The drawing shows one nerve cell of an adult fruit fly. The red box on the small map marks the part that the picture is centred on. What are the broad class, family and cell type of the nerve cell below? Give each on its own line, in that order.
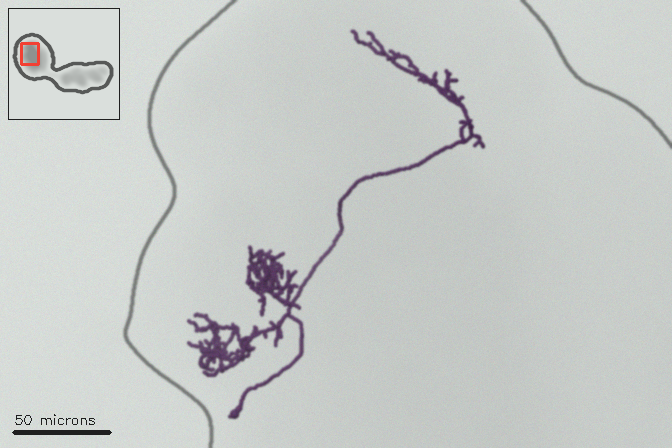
central-brain intrinsic neuron
hemilineage ALv1
M_vPNml51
